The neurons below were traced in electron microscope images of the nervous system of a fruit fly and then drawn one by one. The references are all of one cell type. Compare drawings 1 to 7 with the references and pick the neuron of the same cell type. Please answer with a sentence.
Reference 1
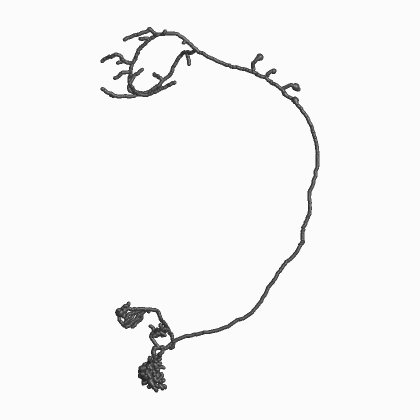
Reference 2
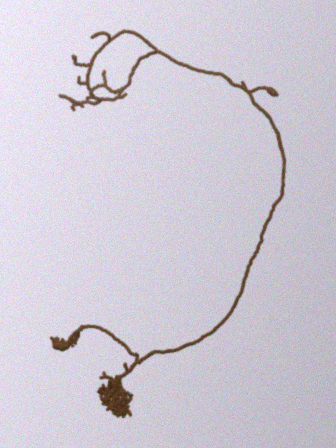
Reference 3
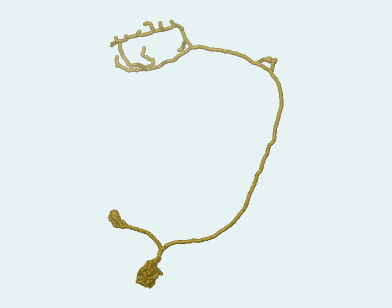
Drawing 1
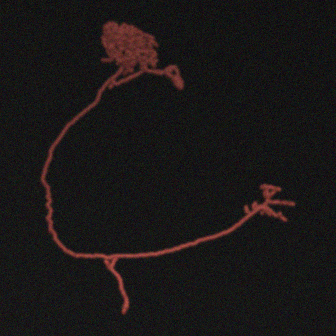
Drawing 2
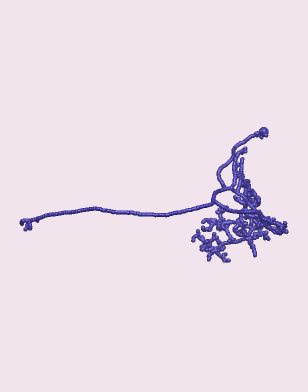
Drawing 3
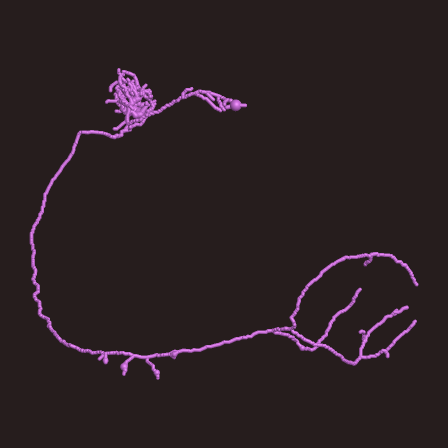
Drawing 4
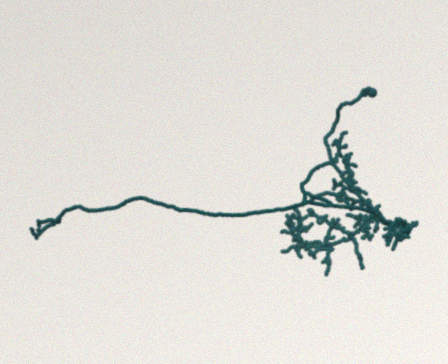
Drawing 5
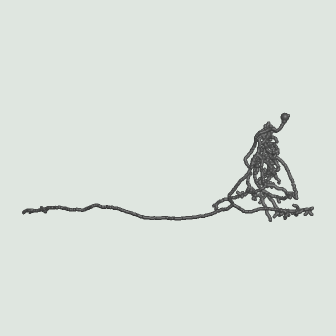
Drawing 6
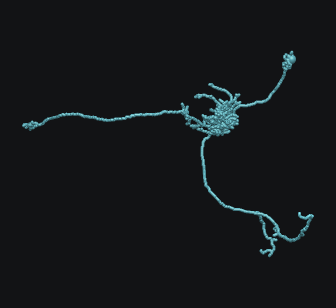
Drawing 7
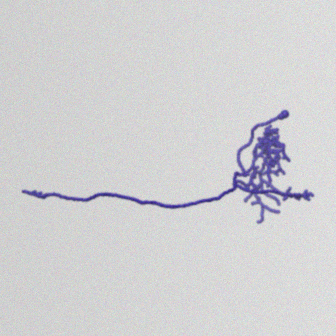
Drawing 3 shows a neuron of the same cell type.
